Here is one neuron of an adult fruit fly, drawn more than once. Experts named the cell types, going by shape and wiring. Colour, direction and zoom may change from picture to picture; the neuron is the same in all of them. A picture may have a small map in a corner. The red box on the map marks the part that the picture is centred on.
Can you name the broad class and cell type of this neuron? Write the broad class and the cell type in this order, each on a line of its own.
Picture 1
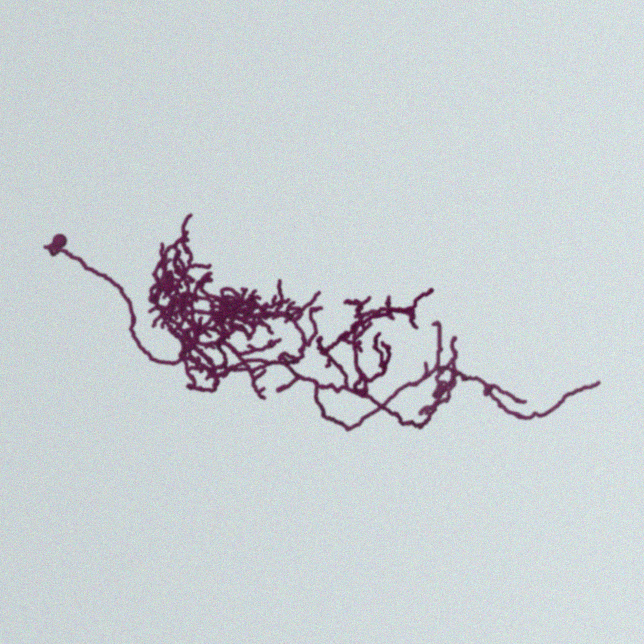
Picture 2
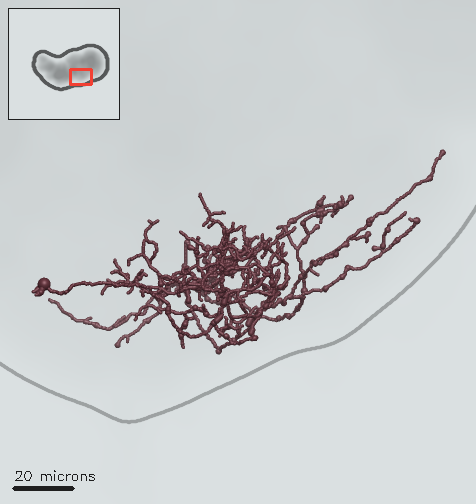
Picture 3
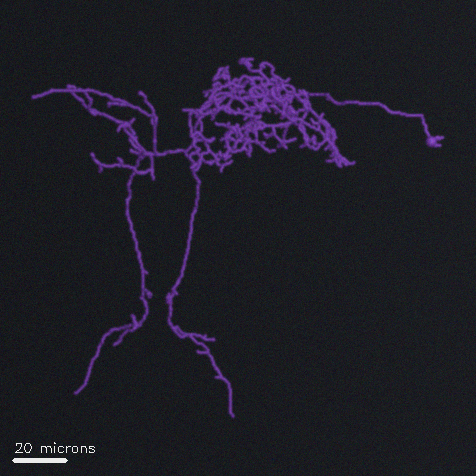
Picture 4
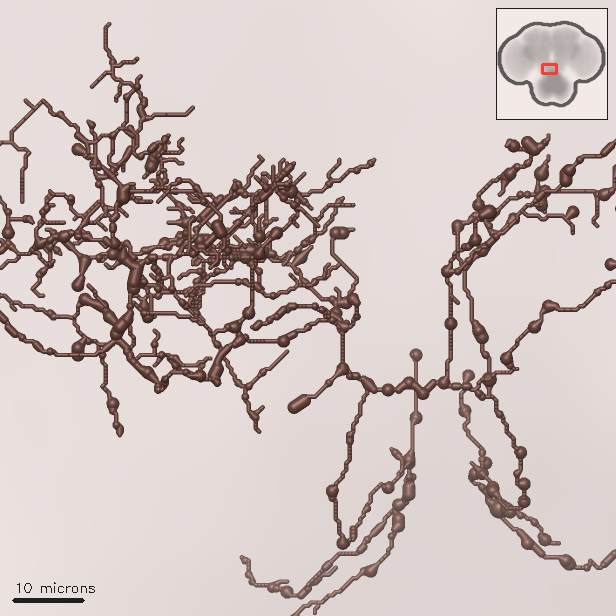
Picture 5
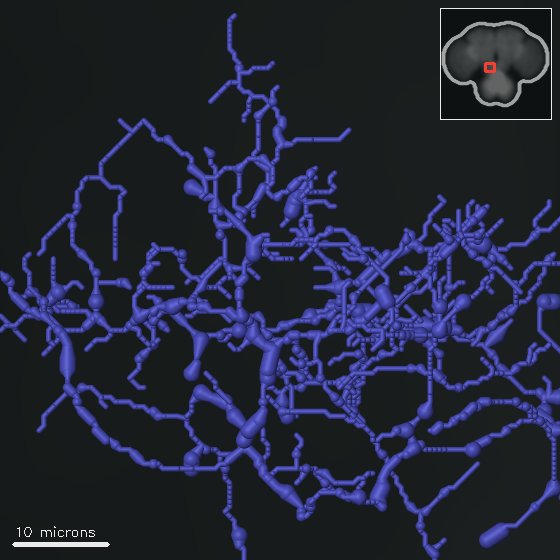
central-brain intrinsic neuron
GNG244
